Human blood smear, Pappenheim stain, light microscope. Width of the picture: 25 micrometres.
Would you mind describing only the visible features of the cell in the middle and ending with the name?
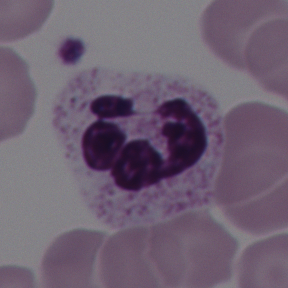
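Chromatin is dark purple and densely clumped, and no nucleoli are visible in the nucleus. Fine violet granules lie scattered through the whole cytoplasm, which shows no vacuoles. The cell is a segmented neutrophil.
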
